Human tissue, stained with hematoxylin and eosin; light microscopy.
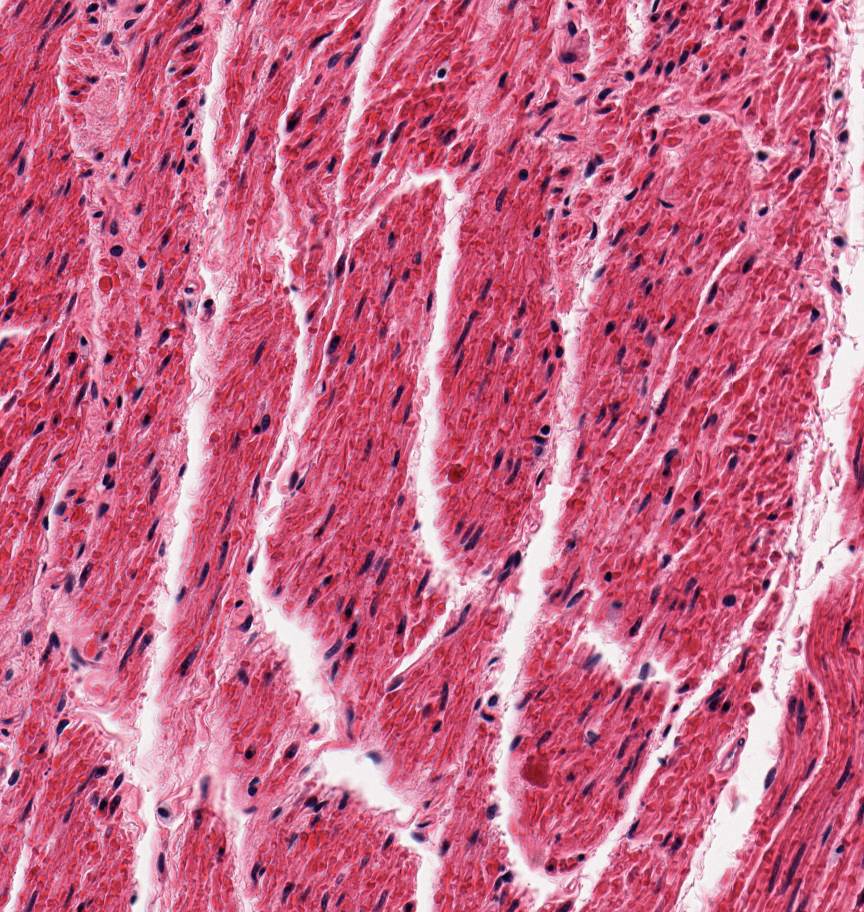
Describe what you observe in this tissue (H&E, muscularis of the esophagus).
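What I see across the whole field is muscle fibres gathered into long parallel bundles. They run lengthwise from top to bottom, tilted slightly off the vertical. The cytoplasm stains deep red-pink, and the dark blue nuclei are elongated, lying along the fibres' length.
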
